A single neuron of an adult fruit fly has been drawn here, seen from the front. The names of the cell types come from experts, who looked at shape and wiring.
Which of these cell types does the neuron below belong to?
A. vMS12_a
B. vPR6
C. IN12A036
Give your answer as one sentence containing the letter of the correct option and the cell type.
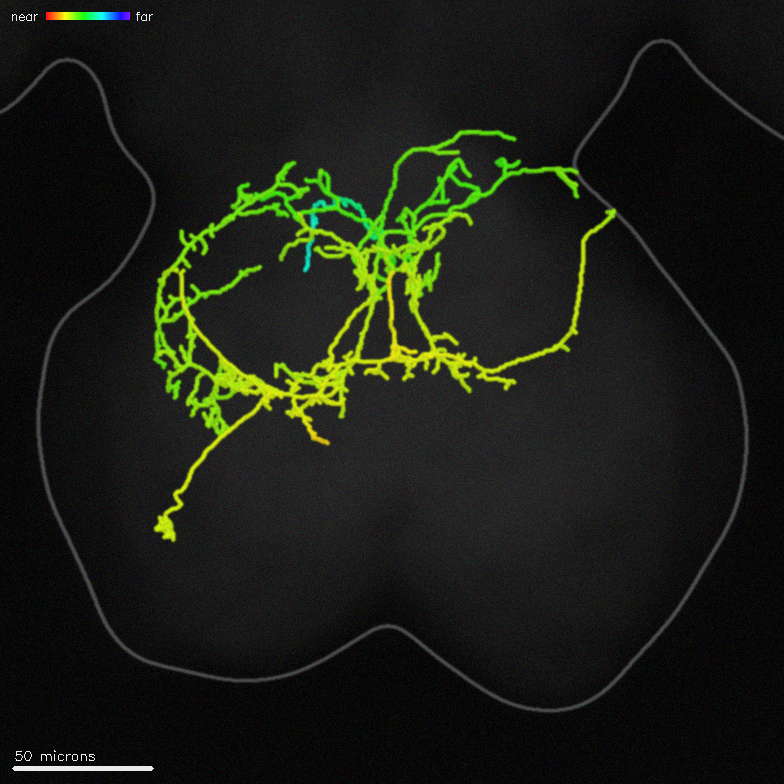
The neuron is of type vPR6, and that type is option B.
